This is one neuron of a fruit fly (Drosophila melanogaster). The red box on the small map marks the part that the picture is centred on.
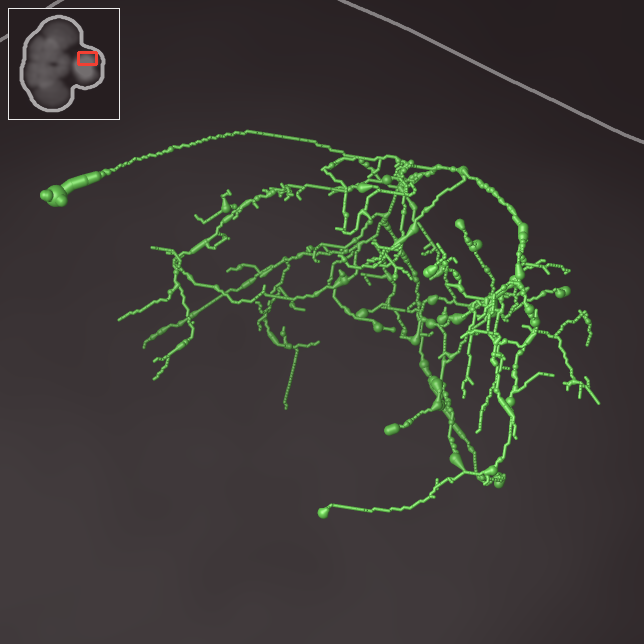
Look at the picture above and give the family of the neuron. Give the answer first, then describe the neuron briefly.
The family is hemilineage 09A. Its broad class is nerve-cord intrinsic neuron. Dozens of branch ends can be seen. In this view it is wider than it is tall.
